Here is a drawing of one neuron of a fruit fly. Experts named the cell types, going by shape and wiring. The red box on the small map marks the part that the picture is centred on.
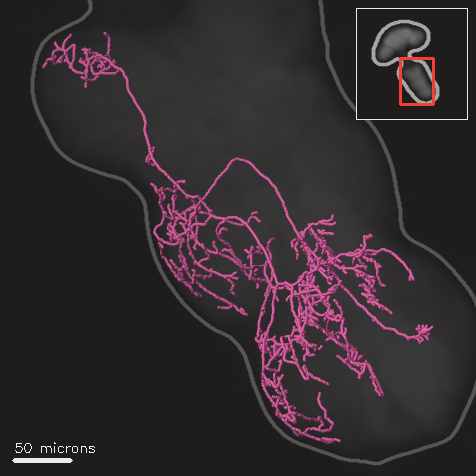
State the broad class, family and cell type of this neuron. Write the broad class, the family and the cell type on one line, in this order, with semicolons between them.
nerve-cord intrinsic neuron; hemilineage 27X; IN27X004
